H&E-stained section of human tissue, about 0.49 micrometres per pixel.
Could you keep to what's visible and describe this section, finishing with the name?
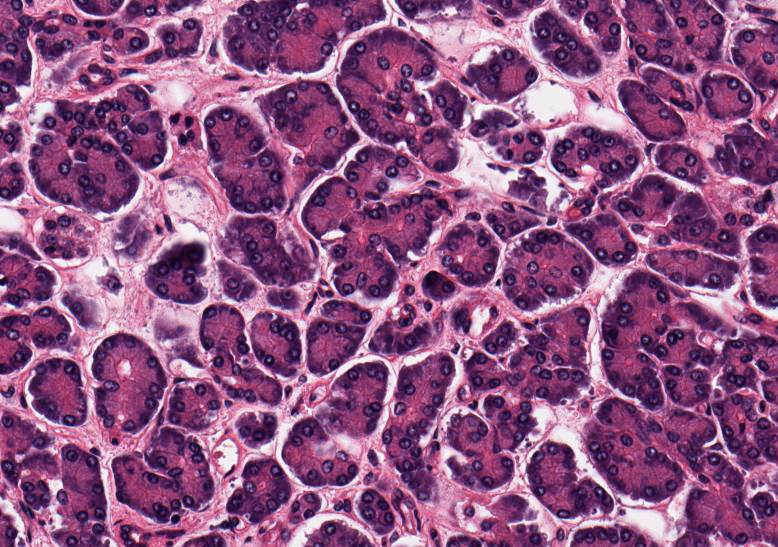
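Field filled by closely packed rounded secretory acini; only thin connective tissue strands between. In most acinar cells, cytoplasm deep purple, finely granular. Nuclei small, round, dark, tending towards outer edge of each acinus. Lumens tiny or not visible in most acini. Pancreas.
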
